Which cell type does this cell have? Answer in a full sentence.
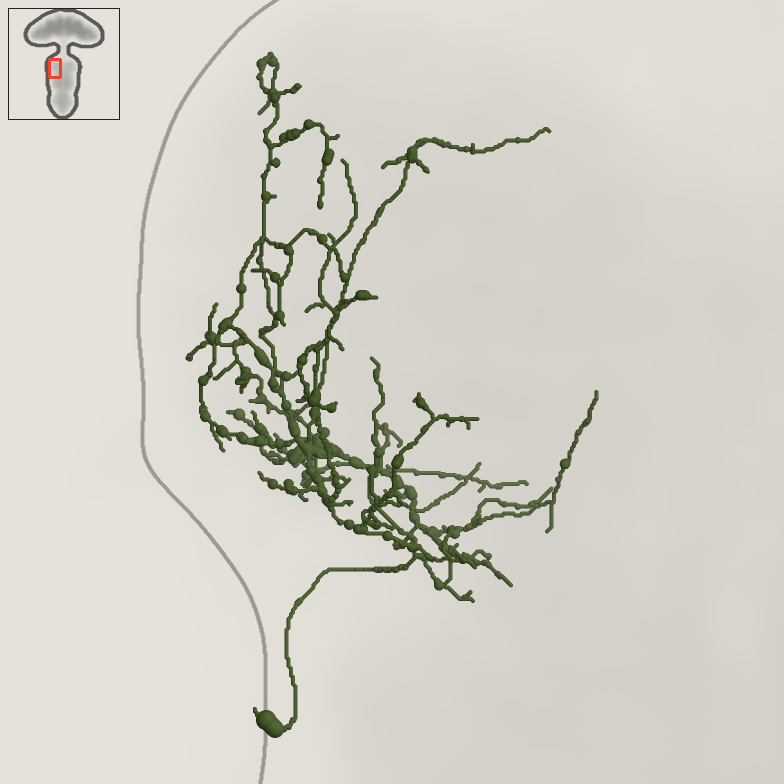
The cell type is IN03A085.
